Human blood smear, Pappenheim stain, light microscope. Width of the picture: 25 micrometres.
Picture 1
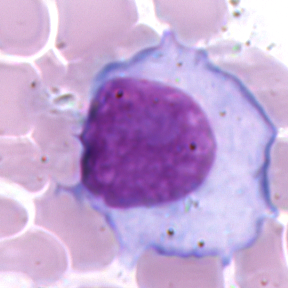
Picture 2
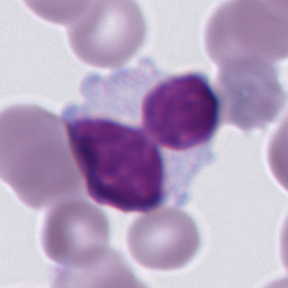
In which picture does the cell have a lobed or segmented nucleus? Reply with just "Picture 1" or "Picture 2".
Picture 2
